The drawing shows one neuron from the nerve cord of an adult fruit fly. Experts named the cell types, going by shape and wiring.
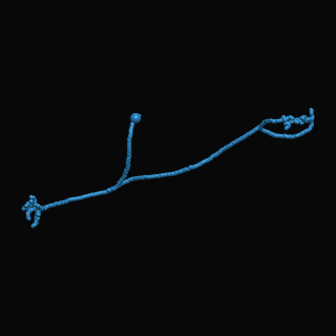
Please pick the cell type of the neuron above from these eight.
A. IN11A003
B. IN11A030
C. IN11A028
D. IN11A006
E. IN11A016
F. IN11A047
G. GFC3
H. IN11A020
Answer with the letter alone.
G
